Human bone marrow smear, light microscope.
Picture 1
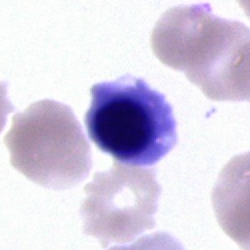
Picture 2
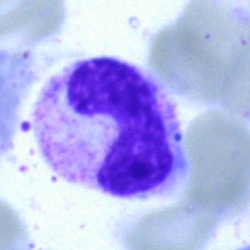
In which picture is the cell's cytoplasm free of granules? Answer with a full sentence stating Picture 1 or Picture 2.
Picture 1 shows a cell whose cytoplasm has no visible granules.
